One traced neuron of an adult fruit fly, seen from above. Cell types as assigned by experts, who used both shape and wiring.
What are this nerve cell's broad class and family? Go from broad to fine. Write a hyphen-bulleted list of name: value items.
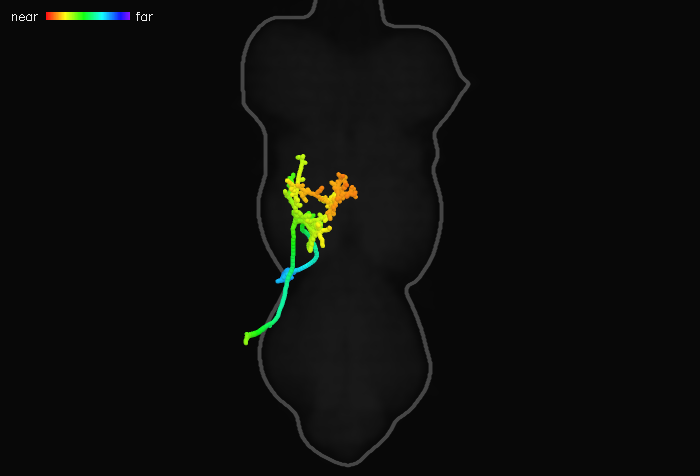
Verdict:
- broad class: motor neuron of the nerve cord
- family: hemilineage 03B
